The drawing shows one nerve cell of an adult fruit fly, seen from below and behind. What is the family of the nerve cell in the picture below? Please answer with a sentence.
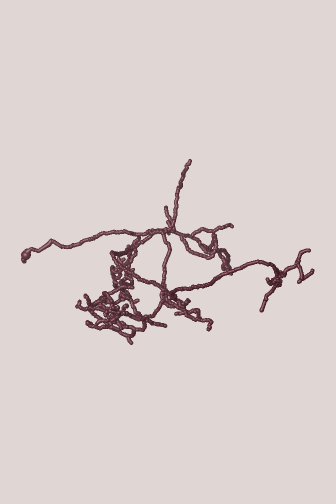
The family is hemilineage CREa2_ventral.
